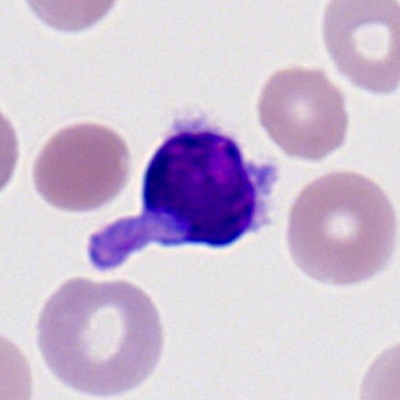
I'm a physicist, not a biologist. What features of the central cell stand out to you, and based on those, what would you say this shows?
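Start with the nucleus: you won't find a nucleolus in it. Around it sits a scant, pale purple cytoplasm without distinct granules. Now follow the upper and right edges, where fine, hair-like projections fringe the cell. What you are looking at is a lymphocyte.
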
